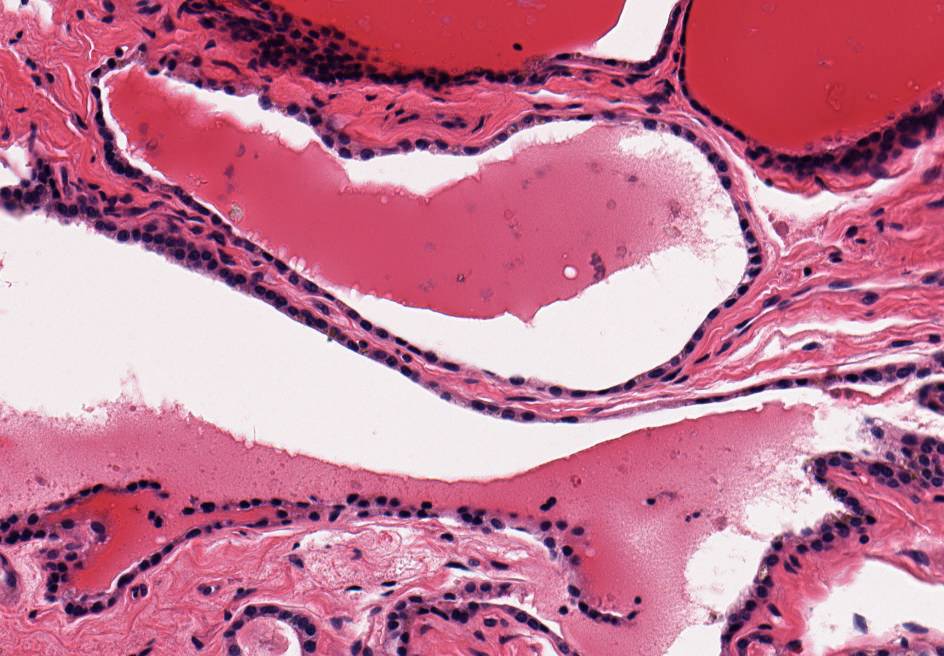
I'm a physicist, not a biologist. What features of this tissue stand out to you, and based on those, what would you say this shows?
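Several large, elongated, dilated spaces sit between narrow stroma bands. Mostly a single layer of flattened to cuboidal cells lines them, with small, round, dark nuclei and scant cytoplasm. The top spaces hold deeper red material than the central and lower ones. That's thyroid.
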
